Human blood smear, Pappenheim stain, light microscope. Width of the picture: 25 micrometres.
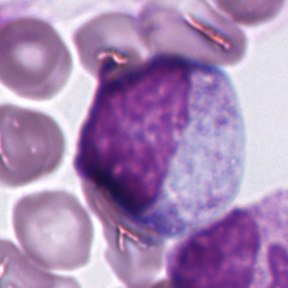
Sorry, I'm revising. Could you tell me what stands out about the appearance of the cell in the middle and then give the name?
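The nucleus sits off-centre, occupying the left part of the cell. Its boundary with the cytoplasm runs as a fairly straight line from top to bottom. Cytoplasm makes up roughly half the cell and holds many fine purple granules throughout. This cell is a myelocyte.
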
